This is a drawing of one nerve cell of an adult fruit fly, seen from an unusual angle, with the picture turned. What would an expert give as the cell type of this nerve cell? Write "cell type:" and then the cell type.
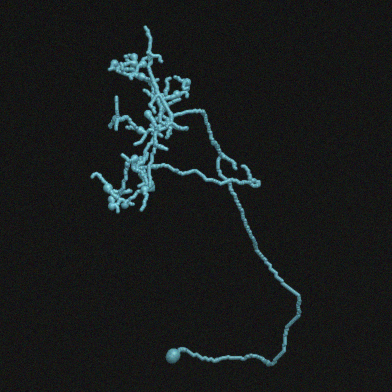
cell type: LHPV2b1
